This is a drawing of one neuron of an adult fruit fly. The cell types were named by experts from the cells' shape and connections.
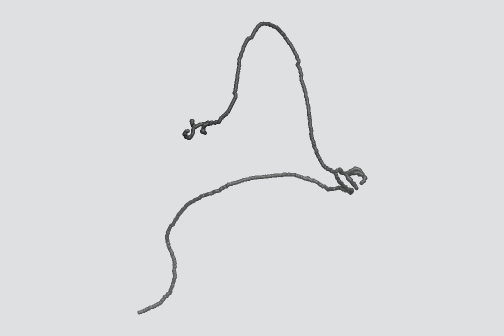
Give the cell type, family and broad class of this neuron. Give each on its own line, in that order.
ORN_VA4
class olfactory
sensory neuron entering the brain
